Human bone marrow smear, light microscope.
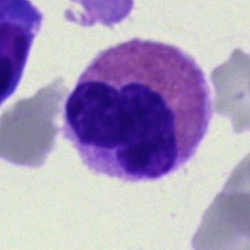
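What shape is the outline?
Round, with a smooth edge.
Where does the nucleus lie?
Toward the lower left, leaving a wide band of cytoplasm at the upper right, and no nucleolus shows in it.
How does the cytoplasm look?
Filled with fine granules, spread evenly.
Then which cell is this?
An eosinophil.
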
